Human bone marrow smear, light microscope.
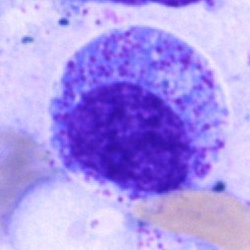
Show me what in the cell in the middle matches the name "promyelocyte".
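For a promyelocyte, start with the cytoplasm: it's pale blue, with many purple-red granules scattered through it. The band of cytoplasm is widest above the nucleus.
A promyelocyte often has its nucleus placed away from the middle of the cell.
So that uneven band goes along with the name.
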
